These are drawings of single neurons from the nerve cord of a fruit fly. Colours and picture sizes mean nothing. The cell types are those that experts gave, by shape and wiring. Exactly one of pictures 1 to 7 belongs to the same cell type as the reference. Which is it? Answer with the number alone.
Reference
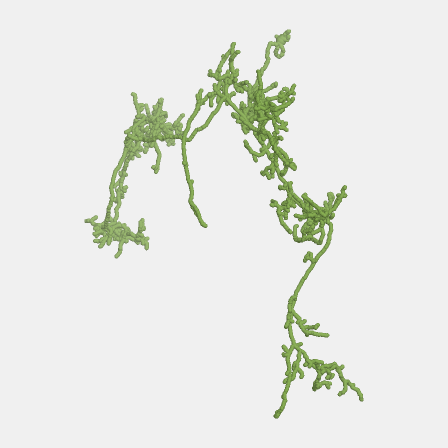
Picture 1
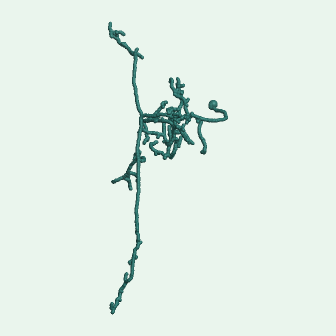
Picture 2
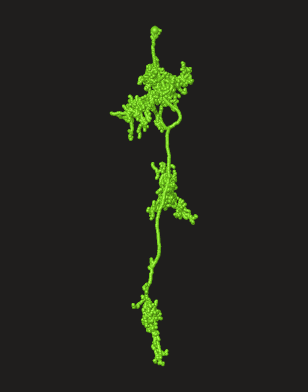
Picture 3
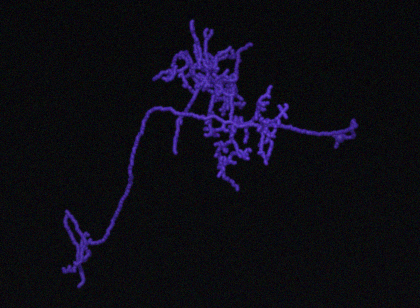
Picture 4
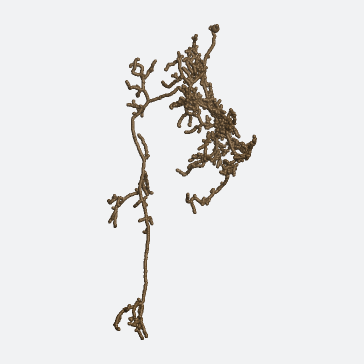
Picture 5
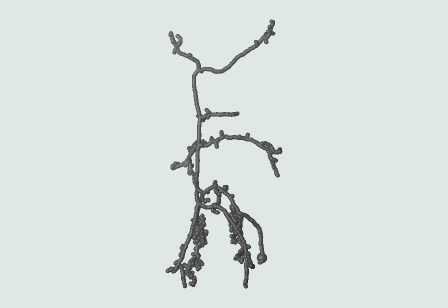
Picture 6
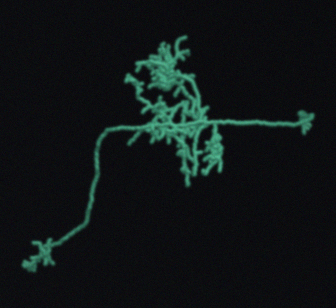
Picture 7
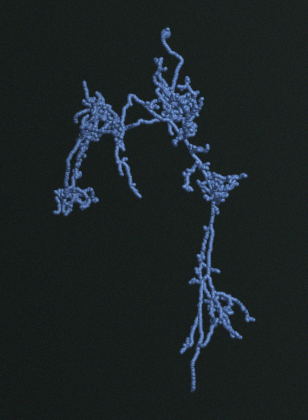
7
